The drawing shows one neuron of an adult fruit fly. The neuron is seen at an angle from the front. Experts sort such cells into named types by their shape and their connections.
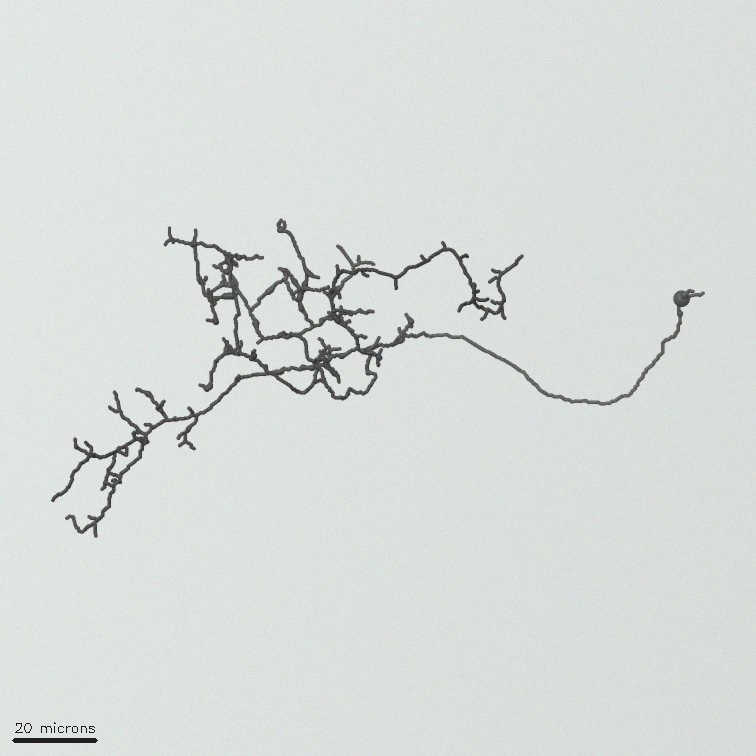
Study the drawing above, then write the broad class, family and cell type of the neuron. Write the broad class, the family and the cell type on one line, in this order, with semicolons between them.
central-brain intrinsic neuron; hemilineage DL1_dorsal; SIP030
